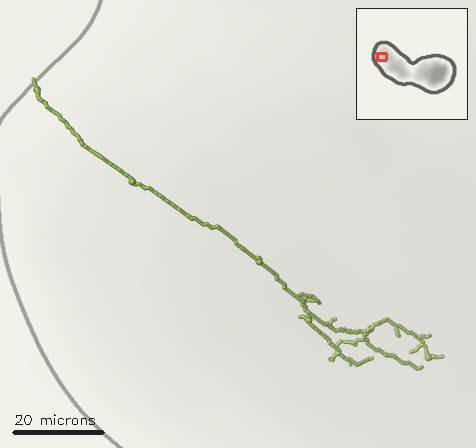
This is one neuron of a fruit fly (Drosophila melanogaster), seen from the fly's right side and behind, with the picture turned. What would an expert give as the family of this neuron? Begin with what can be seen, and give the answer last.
The drawing shows no cell body. From left to right in the picture it spans about 95 microns. It is a sensory neuron entering the nerve cord. The name of its family is class gustatory.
